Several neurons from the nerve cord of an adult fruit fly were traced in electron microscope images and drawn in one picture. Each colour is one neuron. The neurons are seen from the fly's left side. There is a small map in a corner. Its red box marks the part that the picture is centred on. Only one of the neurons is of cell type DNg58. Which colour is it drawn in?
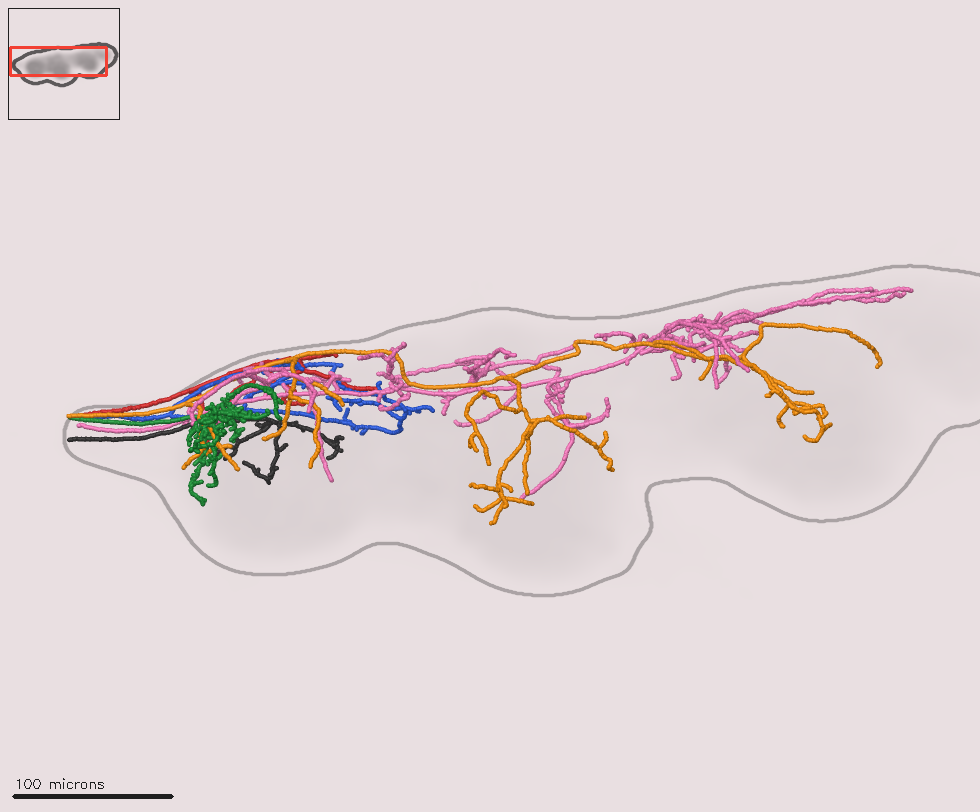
red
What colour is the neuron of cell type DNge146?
black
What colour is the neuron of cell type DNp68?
pink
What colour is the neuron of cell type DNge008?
blue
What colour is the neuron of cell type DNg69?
orange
